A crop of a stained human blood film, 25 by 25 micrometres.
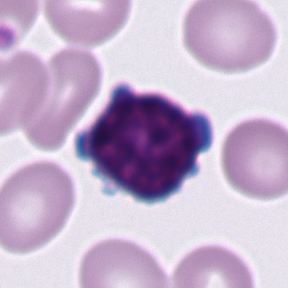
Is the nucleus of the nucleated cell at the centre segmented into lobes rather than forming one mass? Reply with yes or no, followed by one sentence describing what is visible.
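No. The nucleus is a single compact mass without separate lobes.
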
